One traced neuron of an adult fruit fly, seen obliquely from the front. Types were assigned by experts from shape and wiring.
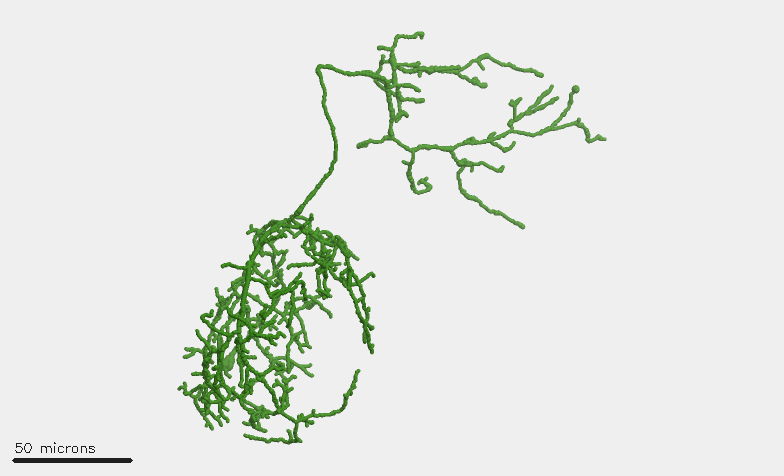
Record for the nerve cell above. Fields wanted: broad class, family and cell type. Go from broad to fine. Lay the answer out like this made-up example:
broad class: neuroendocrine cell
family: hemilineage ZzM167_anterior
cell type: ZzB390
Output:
broad class: nerve-cord intrinsic neuron
family: hemilineage 12A
cell type: IN12A011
